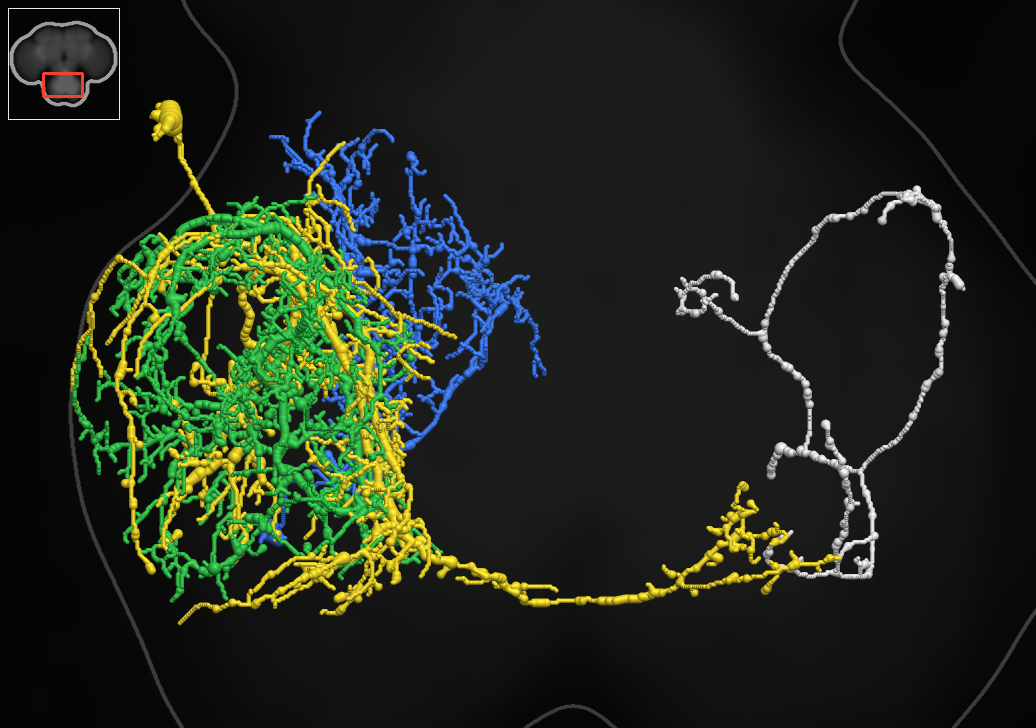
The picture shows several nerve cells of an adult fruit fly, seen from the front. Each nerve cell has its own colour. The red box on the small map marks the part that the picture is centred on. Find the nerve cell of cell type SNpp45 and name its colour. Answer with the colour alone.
white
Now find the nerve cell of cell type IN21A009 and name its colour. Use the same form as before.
yellow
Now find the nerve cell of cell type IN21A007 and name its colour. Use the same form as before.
green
